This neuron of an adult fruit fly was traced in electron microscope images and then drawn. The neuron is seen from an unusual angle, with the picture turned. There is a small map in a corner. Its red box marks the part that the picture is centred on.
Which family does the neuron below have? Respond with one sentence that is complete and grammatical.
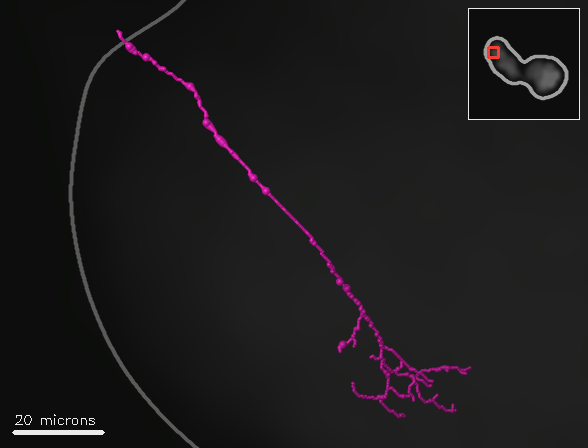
What the neuron belongs to is the family class gustatory.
